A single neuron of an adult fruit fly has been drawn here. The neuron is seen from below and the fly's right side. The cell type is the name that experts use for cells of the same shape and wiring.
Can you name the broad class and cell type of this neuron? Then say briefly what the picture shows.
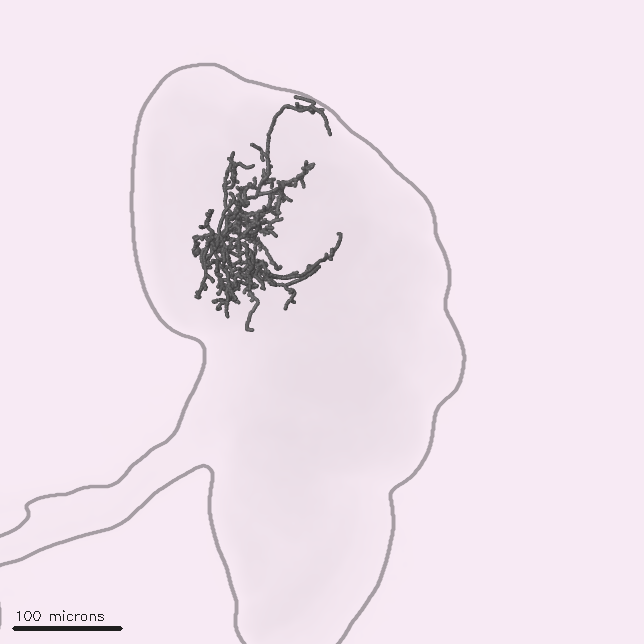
This is a central-brain intrinsic neuron. It is of cell type PLP177. It is in the brain and does not reach the nerve cord. From top to bottom in the picture it spans about 200 microns.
